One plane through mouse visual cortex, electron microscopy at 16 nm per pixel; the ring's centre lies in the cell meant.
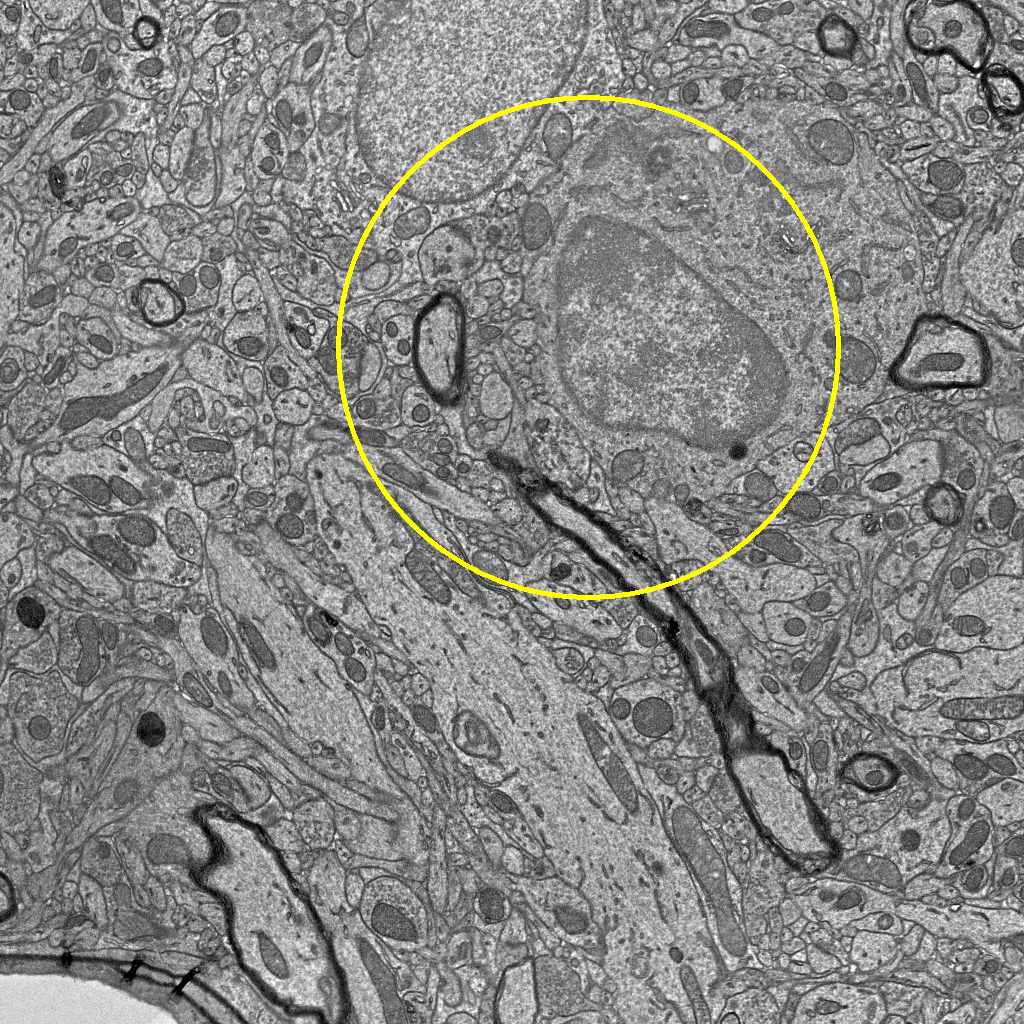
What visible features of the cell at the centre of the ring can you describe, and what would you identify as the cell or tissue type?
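Whole inside the ring, the nucleus is a teardrop-shaped oval tapering lower right. The envelope is smooth, lacking deep folds or notches. One small, very dark round body sits at the tip. Above and right, the cytoplasm holds small curved membrane stacks. This is an oligodendrocyte.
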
